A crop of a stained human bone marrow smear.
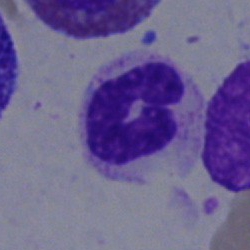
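Segmented neutrophil, the central cell of this stained human bone marrow smear. Its outline is round and smooth. A small pale cleft lies near the middle of the nucleus, and no nucleoli can be made out within it. Fine pinkish-purple granules are scattered through the cytoplasm.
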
